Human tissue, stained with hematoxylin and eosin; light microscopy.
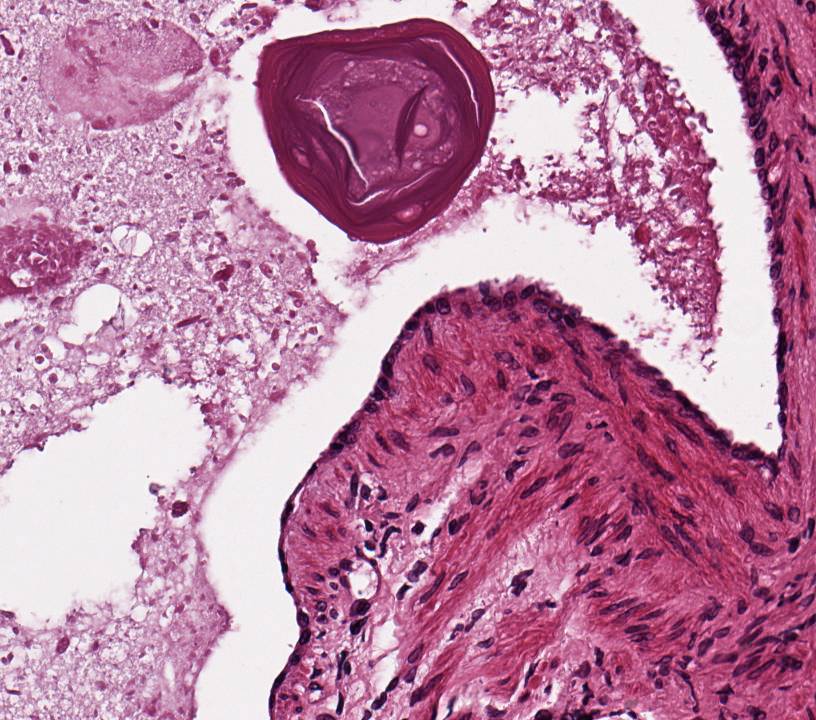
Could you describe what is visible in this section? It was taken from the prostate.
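What catches my eye first is near the top centre-left: a single rounded, deeply eosinophilic body with concentric laminations. Over to the lower right, spindle cells with elongated nuclei interlace in bundles, and the tissue's free surface carries a single layer of flattened cells with dark nuclei. The left part, by contrast, is a pale, loose, finely vacuolated matrix with scattered small dark nuclei.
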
